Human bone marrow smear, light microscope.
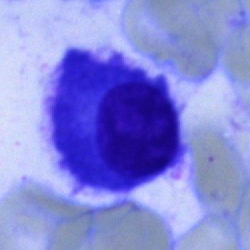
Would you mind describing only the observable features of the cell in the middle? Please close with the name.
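Taking the edge first, the outline is irregular and carries small bumps. The nucleus is off-centre, shifted toward the right side of the cell. To its left the cytoplasm forms a wide band, with no distinct granules in it. The cell is a plasma cell.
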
